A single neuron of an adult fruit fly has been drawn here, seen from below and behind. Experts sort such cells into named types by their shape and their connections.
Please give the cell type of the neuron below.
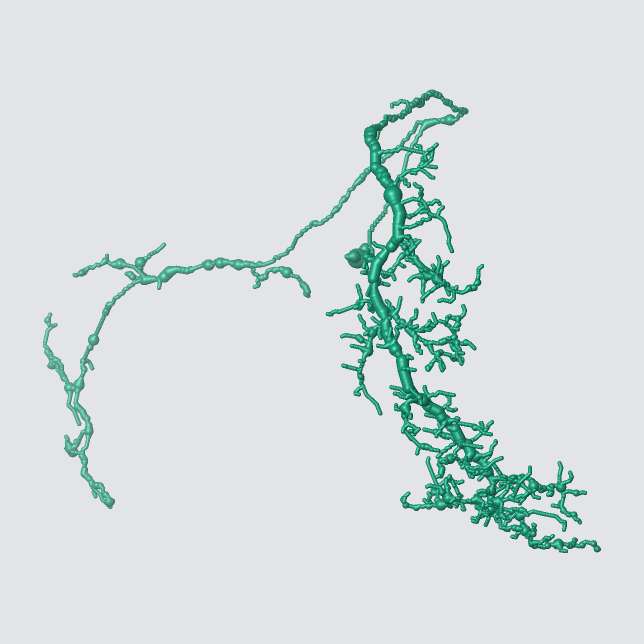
LC31a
